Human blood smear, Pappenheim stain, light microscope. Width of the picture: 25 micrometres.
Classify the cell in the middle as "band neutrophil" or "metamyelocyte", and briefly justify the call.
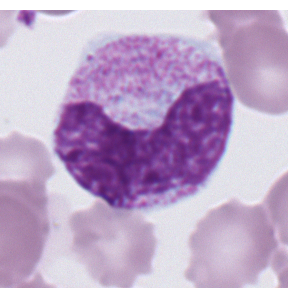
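This is a band neutrophil. Its nucleus lies across the lower part of the cell, with the hollow turned upward. The chromatin is dark purple and coarsely clumped, with paler gaps between the clumps. Above the nucleus, a broad area of pale cytoplasm fills the upper part of the cell and is packed with fine pinkish-violet granules.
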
